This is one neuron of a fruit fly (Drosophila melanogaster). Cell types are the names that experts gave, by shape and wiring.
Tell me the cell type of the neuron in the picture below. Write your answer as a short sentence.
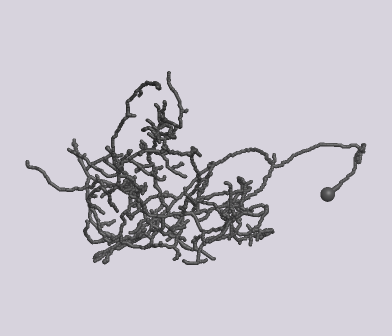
The cell type is GNG611.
